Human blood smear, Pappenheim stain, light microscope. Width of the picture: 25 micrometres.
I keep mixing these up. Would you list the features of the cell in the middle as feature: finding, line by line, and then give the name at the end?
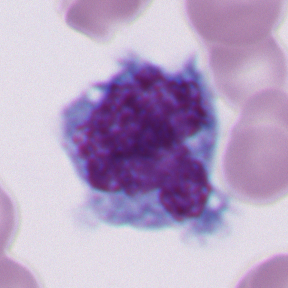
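Surface: fringed by fine frayed wisps
Nucleus: dark purple, coarsely speckled
Nuclear edge: small clear spot at the upper left
Cytoplasm: pale grey-blue
Name: monocyte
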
